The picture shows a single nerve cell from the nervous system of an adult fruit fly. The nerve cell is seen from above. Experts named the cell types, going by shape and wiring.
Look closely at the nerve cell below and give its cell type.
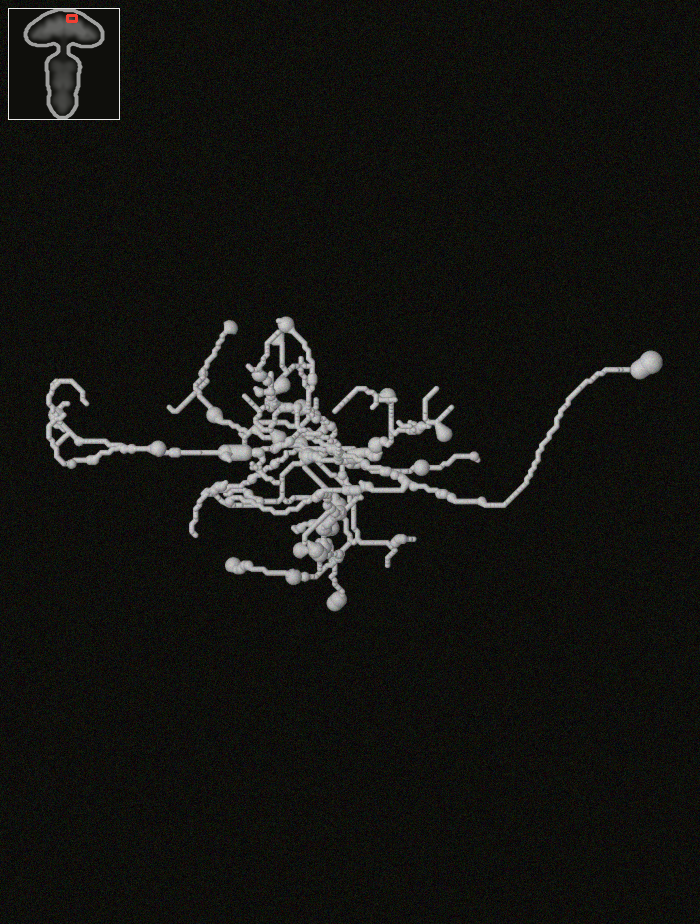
CB2845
